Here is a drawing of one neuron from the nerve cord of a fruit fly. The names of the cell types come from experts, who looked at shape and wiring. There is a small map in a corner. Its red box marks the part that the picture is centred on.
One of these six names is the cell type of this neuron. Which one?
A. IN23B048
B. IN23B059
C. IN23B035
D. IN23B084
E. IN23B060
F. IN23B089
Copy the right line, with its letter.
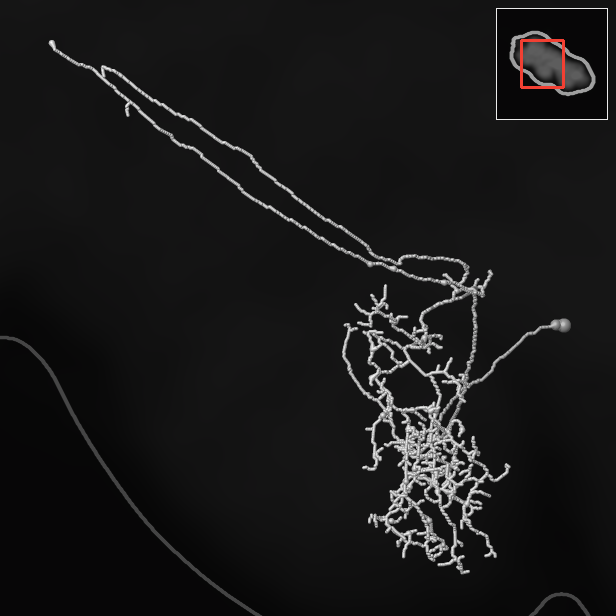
F. IN23B089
